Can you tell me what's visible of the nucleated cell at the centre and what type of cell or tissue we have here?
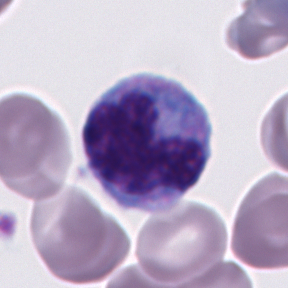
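The nucleus is bent into a curved band, its indentation opening toward the upper right, and no nucleoli are visible in it. The cytoplasm is pale greyish blue and contains no coarse granules. The cell is a monocyte.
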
